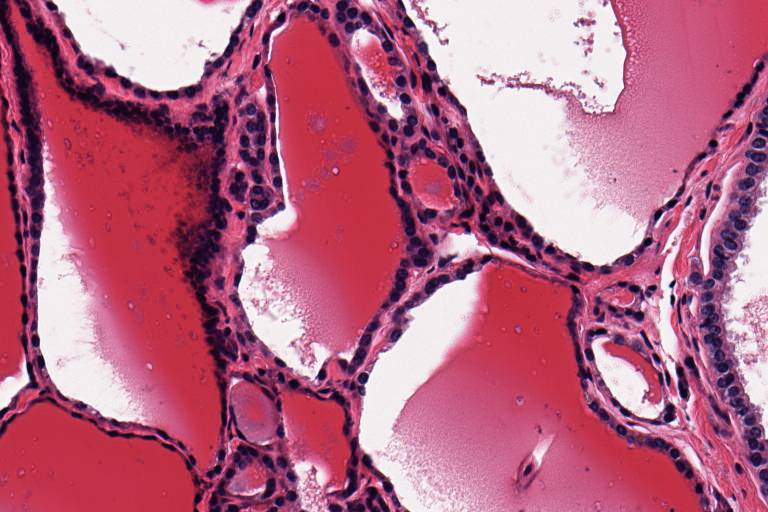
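Thyroid: mostly large follicles, parted only by thin strands of tissue. Each has one layer of flattened to low cuboidal epithelial cells, with small, round, dark nuclei in a single row. Look in the septa, centre and lower middle, for a few much smaller follicles.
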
